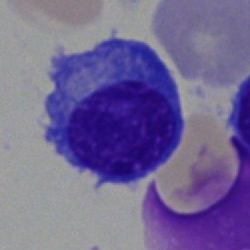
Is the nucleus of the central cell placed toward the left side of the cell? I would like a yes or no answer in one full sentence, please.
No, what lies toward the right is the nucleus of the cell.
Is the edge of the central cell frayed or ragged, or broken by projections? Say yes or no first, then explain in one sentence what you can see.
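Yes. The cell outline is irregular, with small ragged projections along the left edge.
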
